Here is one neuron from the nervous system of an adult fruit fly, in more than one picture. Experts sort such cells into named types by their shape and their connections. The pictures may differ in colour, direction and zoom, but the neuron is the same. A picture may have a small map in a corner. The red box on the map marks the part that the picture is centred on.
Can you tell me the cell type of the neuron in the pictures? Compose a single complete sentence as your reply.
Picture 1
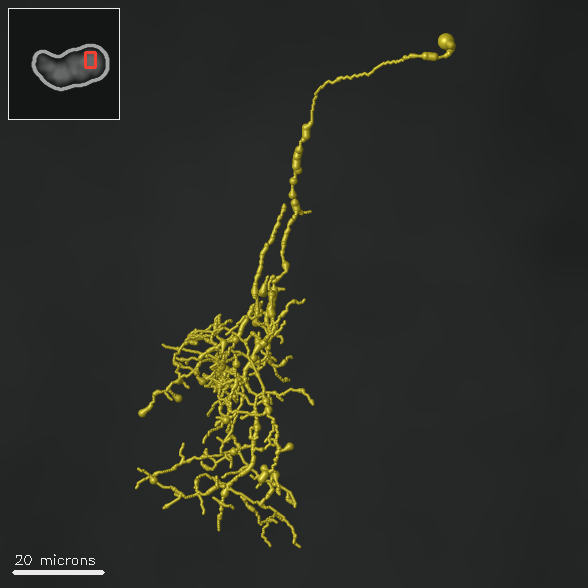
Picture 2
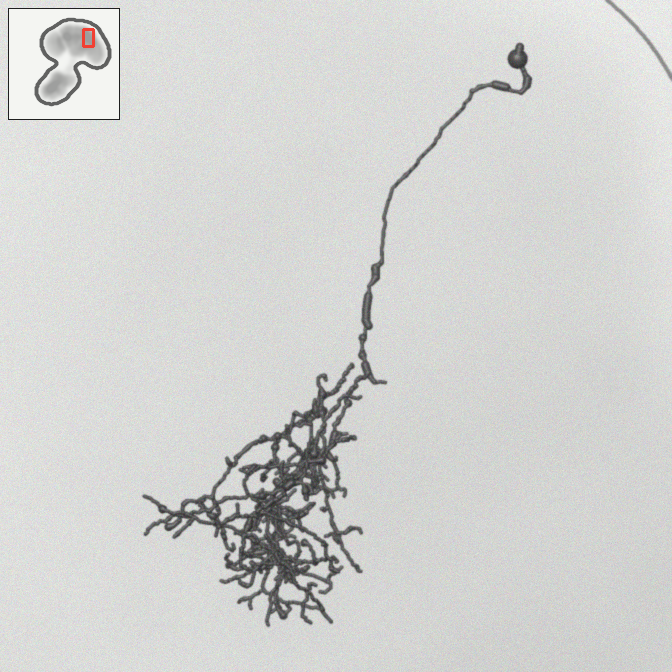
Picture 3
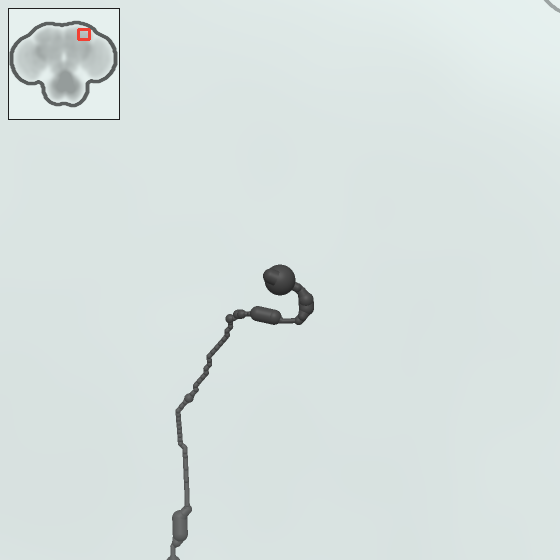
Of the cell type PVLP005 is this neuron.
